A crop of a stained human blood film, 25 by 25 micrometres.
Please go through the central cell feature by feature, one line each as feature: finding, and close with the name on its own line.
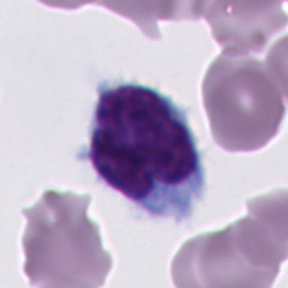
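Nuclear size: about 10 by 9 micrometres
Chromatin: dark purple, coarsely clumped
Cytoplasm: scant and pale blue, widest at the lower right of the nucleus
Border: fringed by fine hair-like projections
Cell type: hairy cell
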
